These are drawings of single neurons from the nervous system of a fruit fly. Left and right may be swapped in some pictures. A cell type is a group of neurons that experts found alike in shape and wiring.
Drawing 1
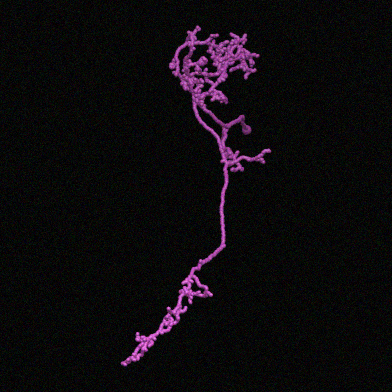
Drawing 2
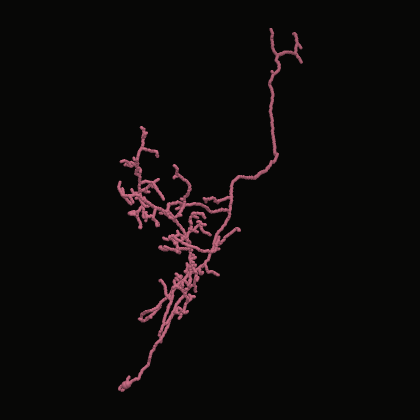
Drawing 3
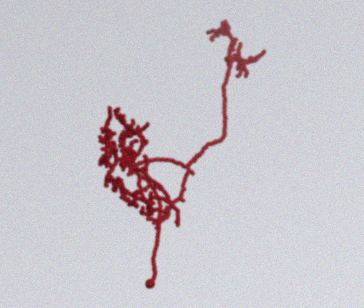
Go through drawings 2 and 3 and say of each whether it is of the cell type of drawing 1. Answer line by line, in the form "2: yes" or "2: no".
2: no
3: yes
